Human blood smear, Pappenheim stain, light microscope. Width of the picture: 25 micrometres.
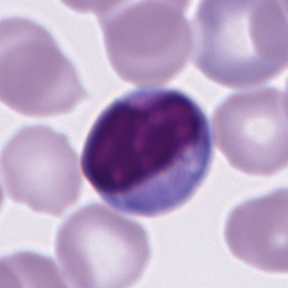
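Typical lymphocyte, about 11 micrometres across, in a stained smear of human peripheral blood. The nucleus looks like a single oval mass with no lobes, its chromatin dark purple and coarsely clumped. It sits toward the upper left and takes up about 60% of the cell's area; on that upper left side it reaches the cell edge, with almost no cytoplasm beside it. Following the cytoplasm round, I find it gathered into a crescent along the lower right.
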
